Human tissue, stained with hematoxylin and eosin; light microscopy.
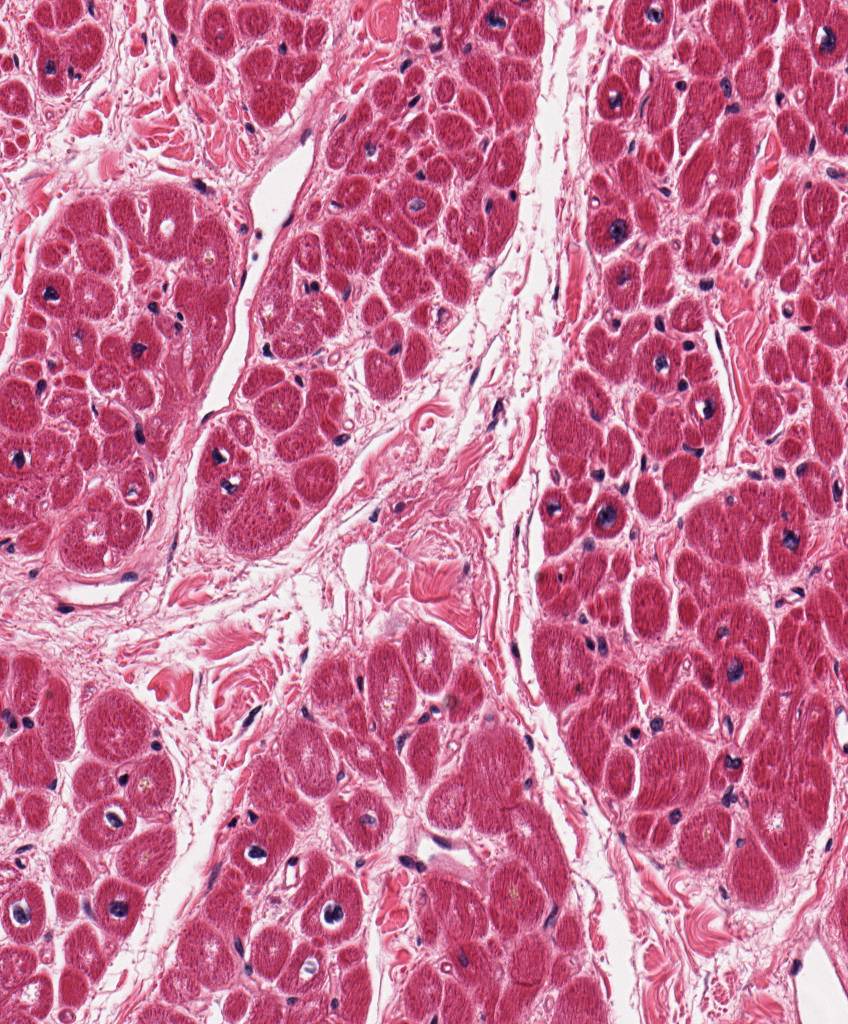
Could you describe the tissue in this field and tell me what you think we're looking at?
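Muscle fibres mostly cut in cross-section, giving rounded to polygonal profiles. Where a fibre shows a nucleus, it is single and central. Pale clear halo around the central nucleus in several fibres; tiny yellow-brown granules in some of these. Fibre cytoplasm deeply eosinophilic, finely stippled. Tissue: atrial appendage of the heart.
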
